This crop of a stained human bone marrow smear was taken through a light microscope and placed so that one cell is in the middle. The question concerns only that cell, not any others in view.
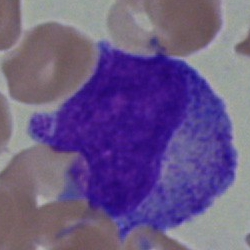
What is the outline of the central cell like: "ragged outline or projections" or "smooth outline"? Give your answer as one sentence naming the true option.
This cell has a rough outline rather than a smooth one.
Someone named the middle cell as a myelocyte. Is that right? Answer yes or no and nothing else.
yes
